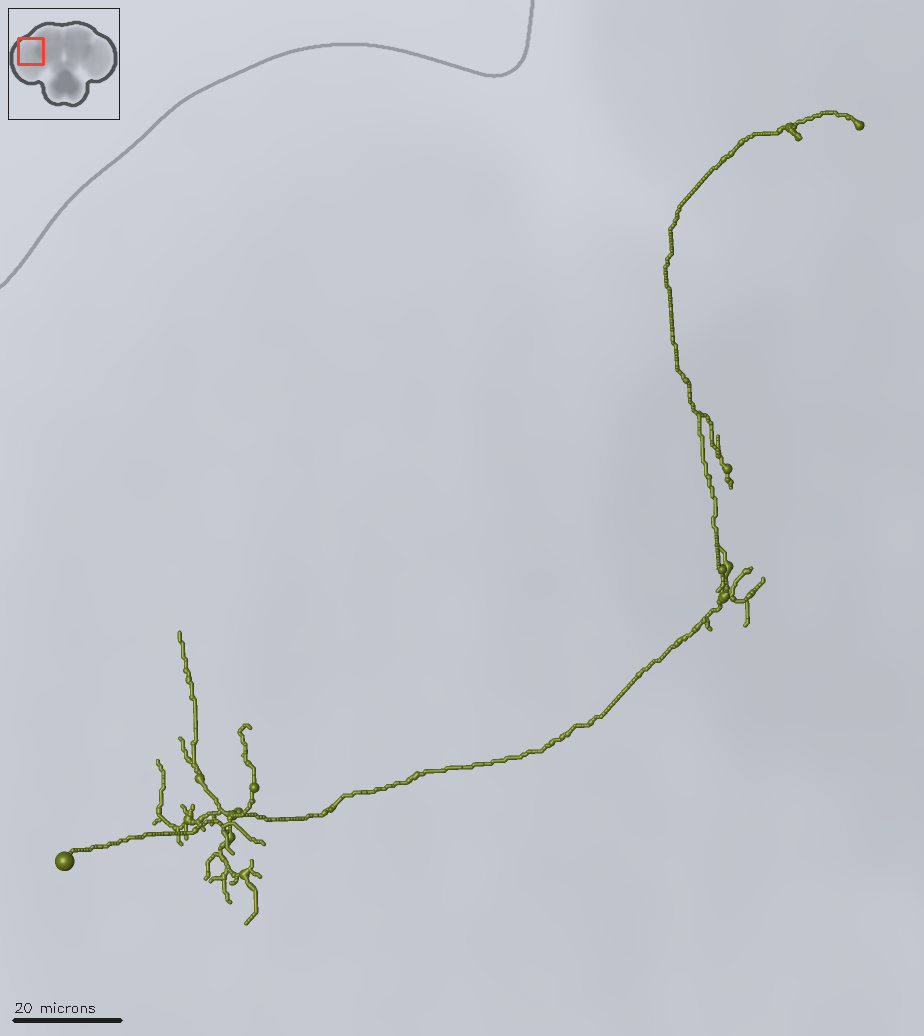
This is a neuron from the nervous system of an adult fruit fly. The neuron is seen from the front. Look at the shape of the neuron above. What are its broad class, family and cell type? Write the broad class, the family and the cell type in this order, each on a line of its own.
visual projection neuron
MeTu
MeTu4b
